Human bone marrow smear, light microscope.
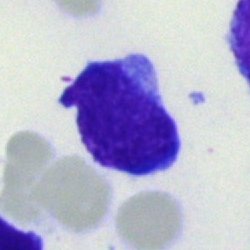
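Blast here: the deep purple nucleus takes up nearly the whole cell, so there's very little cytoplasm. There's a paler bluish zone at the upper right, and no distinct granules or clear vacuoles anywhere in the cell.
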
